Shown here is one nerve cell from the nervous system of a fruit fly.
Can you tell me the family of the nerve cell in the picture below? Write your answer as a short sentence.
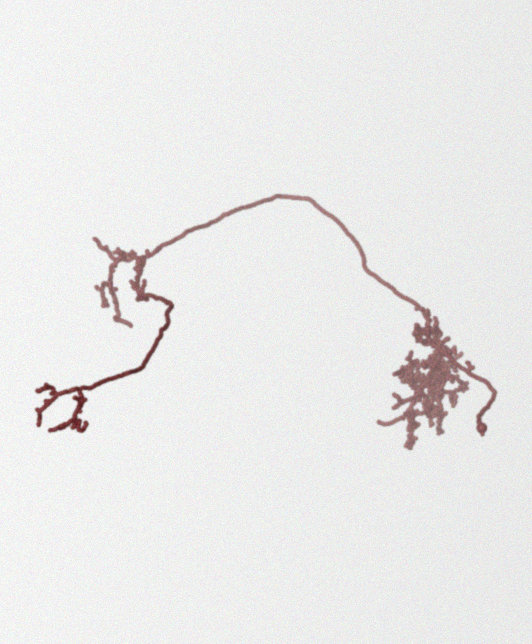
The family is MeTu.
